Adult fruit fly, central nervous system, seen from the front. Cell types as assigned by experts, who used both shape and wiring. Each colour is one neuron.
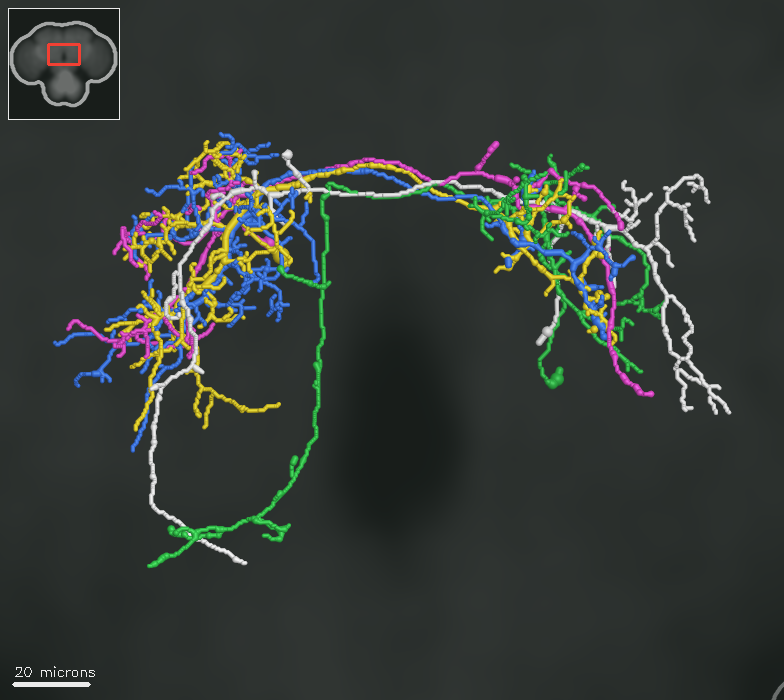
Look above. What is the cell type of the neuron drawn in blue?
PS284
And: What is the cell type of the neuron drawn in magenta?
CB2252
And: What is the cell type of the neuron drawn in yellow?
PS281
